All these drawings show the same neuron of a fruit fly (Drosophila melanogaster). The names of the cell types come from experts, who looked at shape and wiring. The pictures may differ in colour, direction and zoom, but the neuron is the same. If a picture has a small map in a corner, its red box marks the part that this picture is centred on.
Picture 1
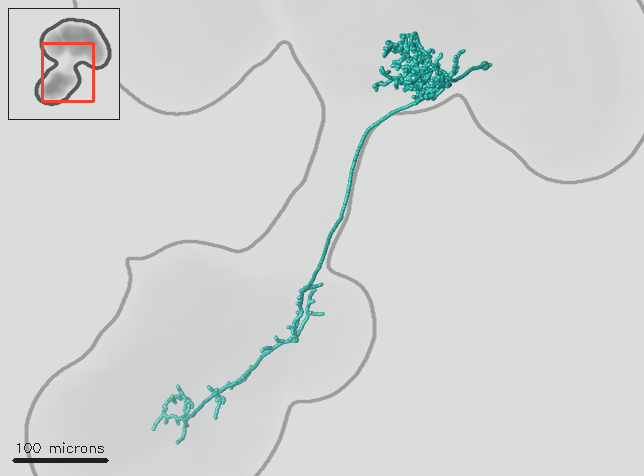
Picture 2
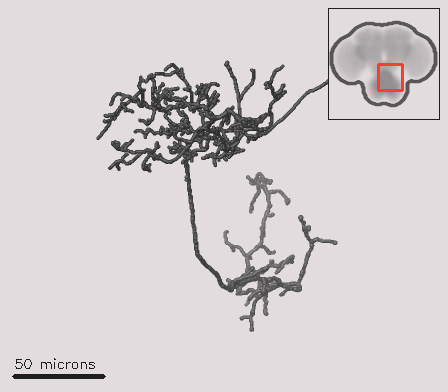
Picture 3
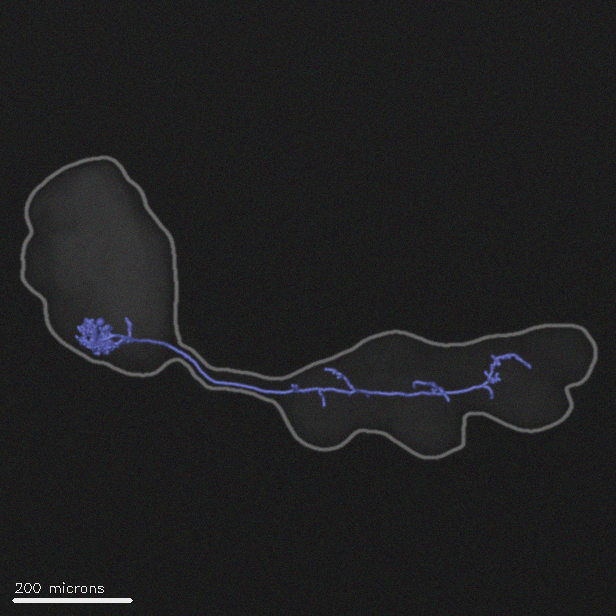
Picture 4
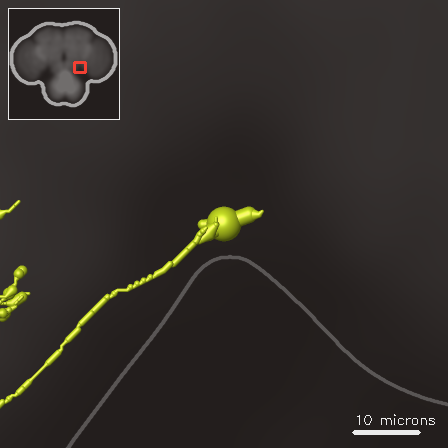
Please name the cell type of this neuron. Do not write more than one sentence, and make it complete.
A cell of type DNge067 is what this neuron is.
